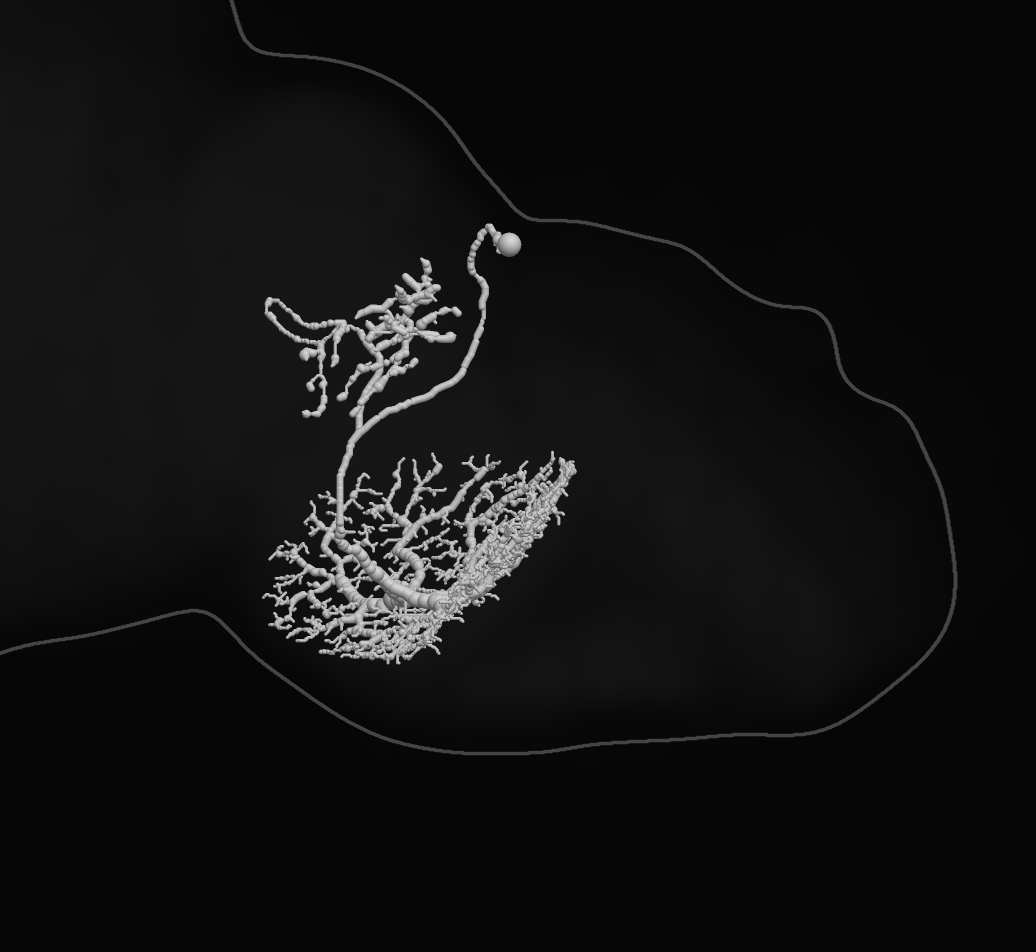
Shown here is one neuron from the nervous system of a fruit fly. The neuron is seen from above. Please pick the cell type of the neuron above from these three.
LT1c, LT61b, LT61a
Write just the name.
LT1c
